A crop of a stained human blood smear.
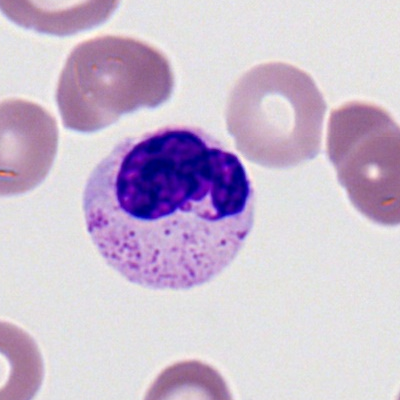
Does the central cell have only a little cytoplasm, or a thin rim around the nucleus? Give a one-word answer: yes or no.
No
